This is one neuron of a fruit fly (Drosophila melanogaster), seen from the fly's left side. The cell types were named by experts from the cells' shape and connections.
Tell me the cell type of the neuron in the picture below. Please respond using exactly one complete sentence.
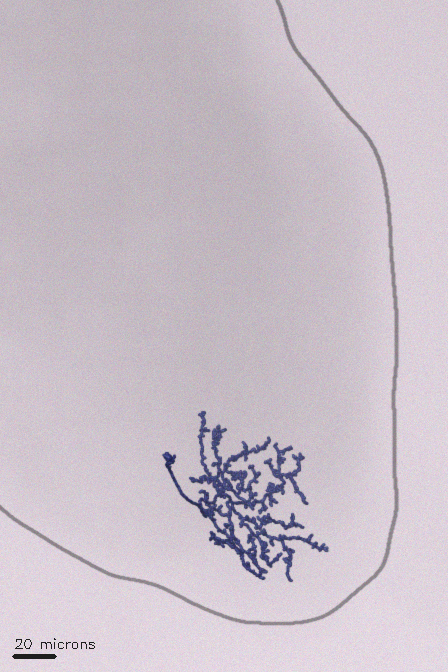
Typed by cell type, the neuron is Cm11b.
